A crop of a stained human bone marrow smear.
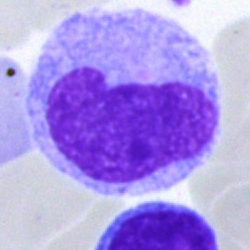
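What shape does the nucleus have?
A kidney shape, from an indentation along its upper edge.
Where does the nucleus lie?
In the lower part of the cell, with a wider band of cytoplasm above it.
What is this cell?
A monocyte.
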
